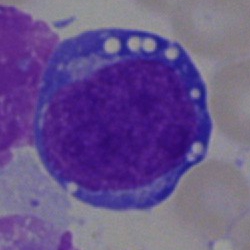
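Blast in a stained human bone marrow smear. The cell outline is roughly round, and the cytoplasm is a deep blue. A row of small, round, clear vacuoles lies just inside the upper edge of the cell. A paler zone of cytoplasm lies against the nucleus at its upper left.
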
